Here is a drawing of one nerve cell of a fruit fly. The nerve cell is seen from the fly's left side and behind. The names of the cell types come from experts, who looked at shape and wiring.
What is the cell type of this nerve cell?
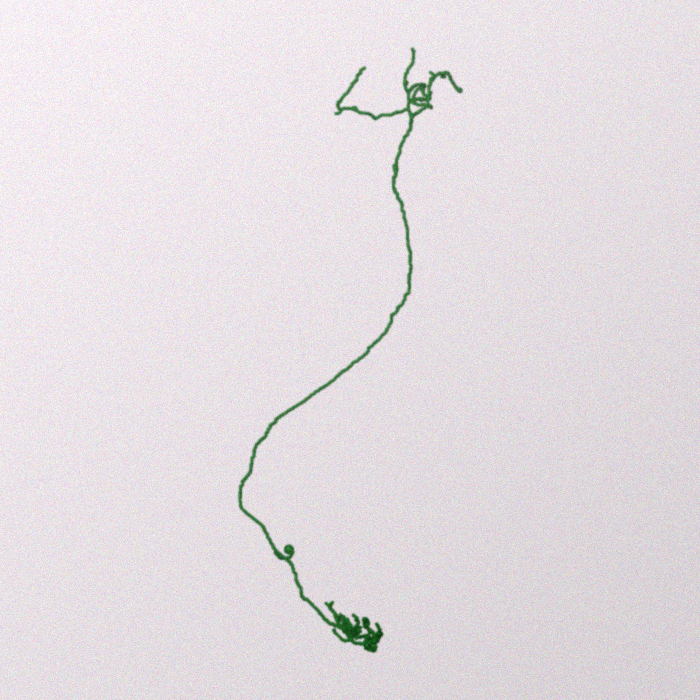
MeVP1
